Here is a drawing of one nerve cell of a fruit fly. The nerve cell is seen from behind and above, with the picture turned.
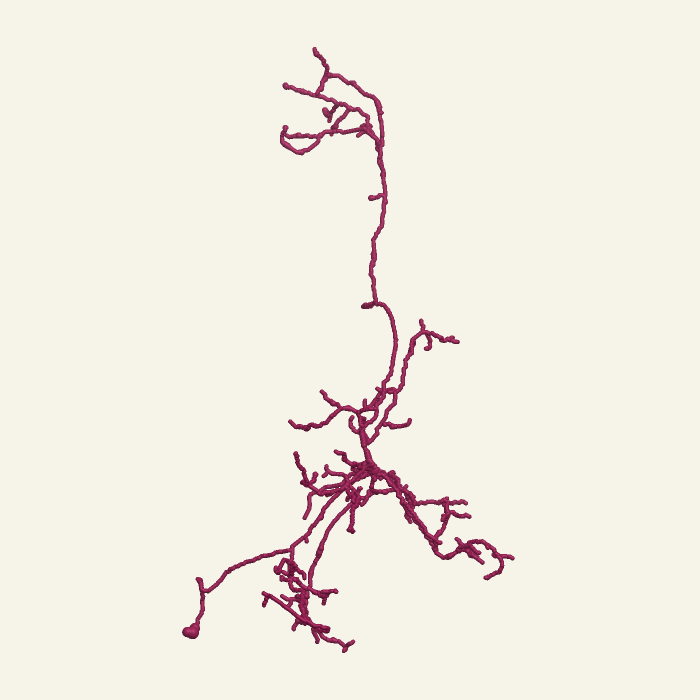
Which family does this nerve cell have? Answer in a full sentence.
The family is hemilineage 12B.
